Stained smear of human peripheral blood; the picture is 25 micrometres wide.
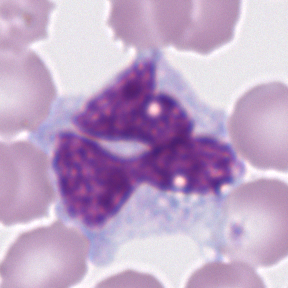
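Monocyte in the middle of the field, showing an irregular, angular outline with pointed corners. The nucleus is irregularly folded, and a narrow pale cleft runs into it from the left. Pale grey-blue cytoplasm is widest beneath the nucleus.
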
